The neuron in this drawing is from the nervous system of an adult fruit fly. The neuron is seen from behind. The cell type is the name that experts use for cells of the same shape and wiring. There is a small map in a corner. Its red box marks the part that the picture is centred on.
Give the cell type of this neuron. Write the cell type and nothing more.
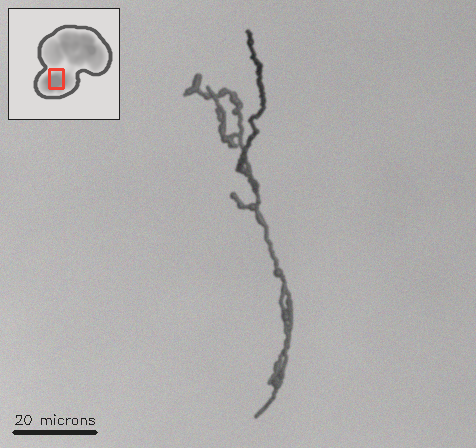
SNta03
